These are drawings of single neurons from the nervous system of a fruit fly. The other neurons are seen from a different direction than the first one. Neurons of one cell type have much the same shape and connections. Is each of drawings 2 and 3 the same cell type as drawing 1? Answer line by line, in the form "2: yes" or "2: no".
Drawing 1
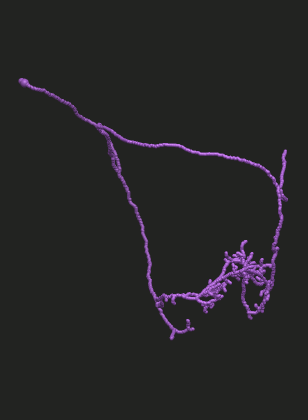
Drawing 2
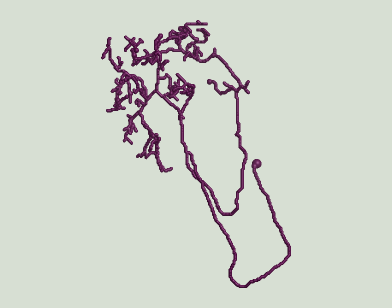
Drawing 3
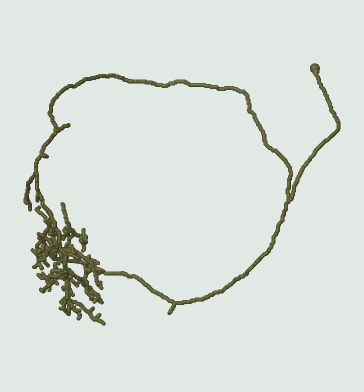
2: no
3: yes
